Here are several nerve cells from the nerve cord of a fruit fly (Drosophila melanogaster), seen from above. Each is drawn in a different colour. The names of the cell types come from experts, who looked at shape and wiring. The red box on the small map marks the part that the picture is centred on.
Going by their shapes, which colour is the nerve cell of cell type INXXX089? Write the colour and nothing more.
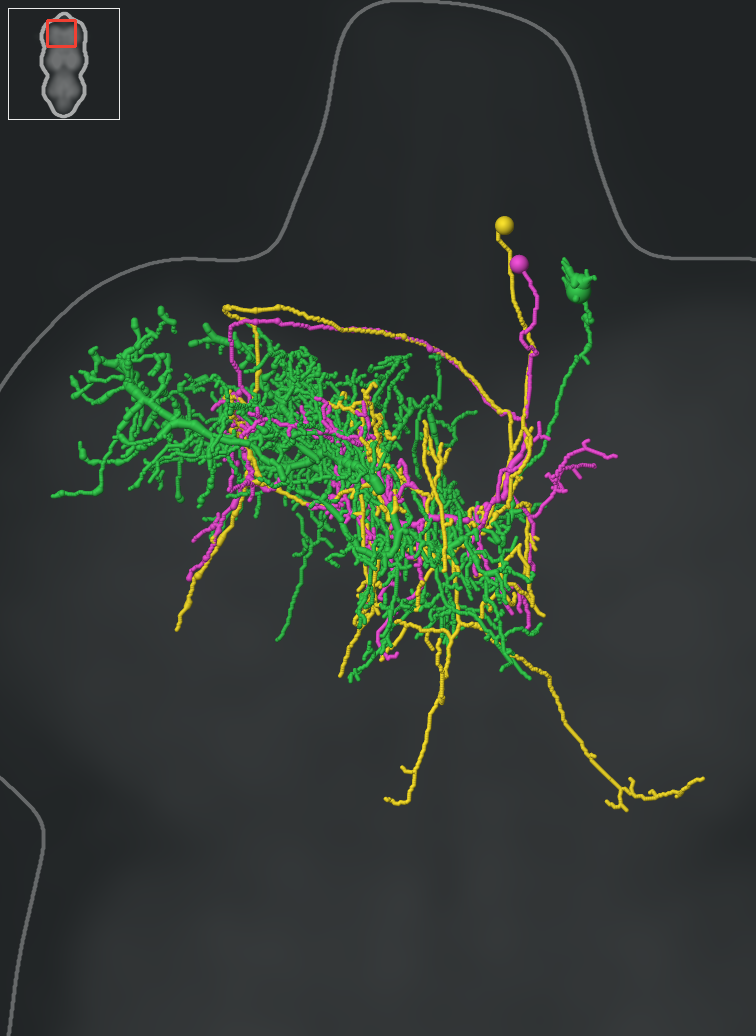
green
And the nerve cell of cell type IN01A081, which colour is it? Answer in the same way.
magenta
